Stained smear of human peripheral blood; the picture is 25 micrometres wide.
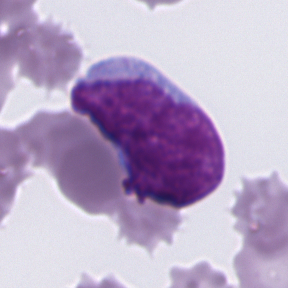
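Myeloblast: follow its oval outline, smooth along the upper right edge, and you'll find small knobby projections on the lower left margin. A pale blue crescent of cytoplasm lies mainly along the top, and it shows no granules.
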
